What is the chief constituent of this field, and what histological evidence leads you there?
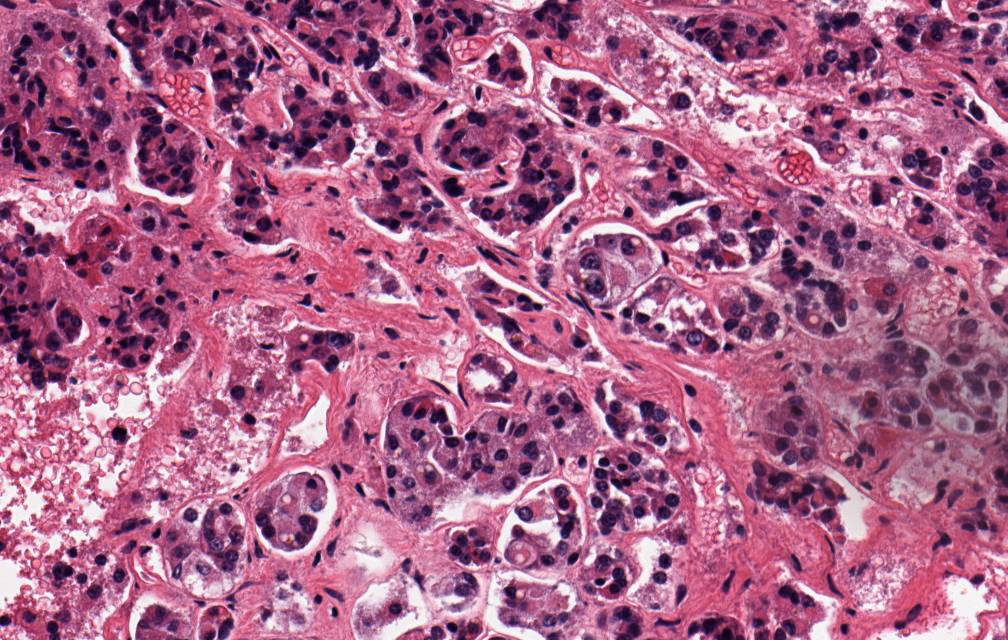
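That's pars distalis of the pituitary. The cells sit in rounded nests across the field, divided by thin fibrous septa.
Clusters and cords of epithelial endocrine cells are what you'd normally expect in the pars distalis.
The nest cells have round, darkly staining nuclei; white clefts outline many nests, mostly in the lower half; and the septa are pink collagen with scattered spindle-shaped nuclei.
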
